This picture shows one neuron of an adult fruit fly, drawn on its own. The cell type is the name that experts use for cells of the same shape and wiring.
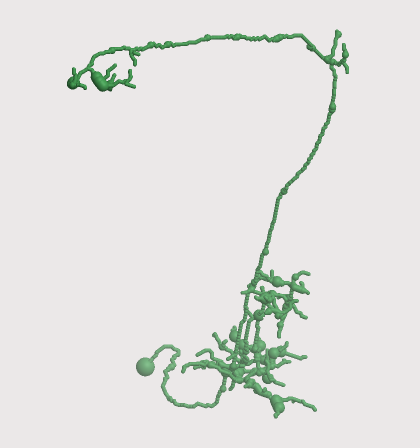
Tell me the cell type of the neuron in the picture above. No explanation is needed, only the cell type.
TmY10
